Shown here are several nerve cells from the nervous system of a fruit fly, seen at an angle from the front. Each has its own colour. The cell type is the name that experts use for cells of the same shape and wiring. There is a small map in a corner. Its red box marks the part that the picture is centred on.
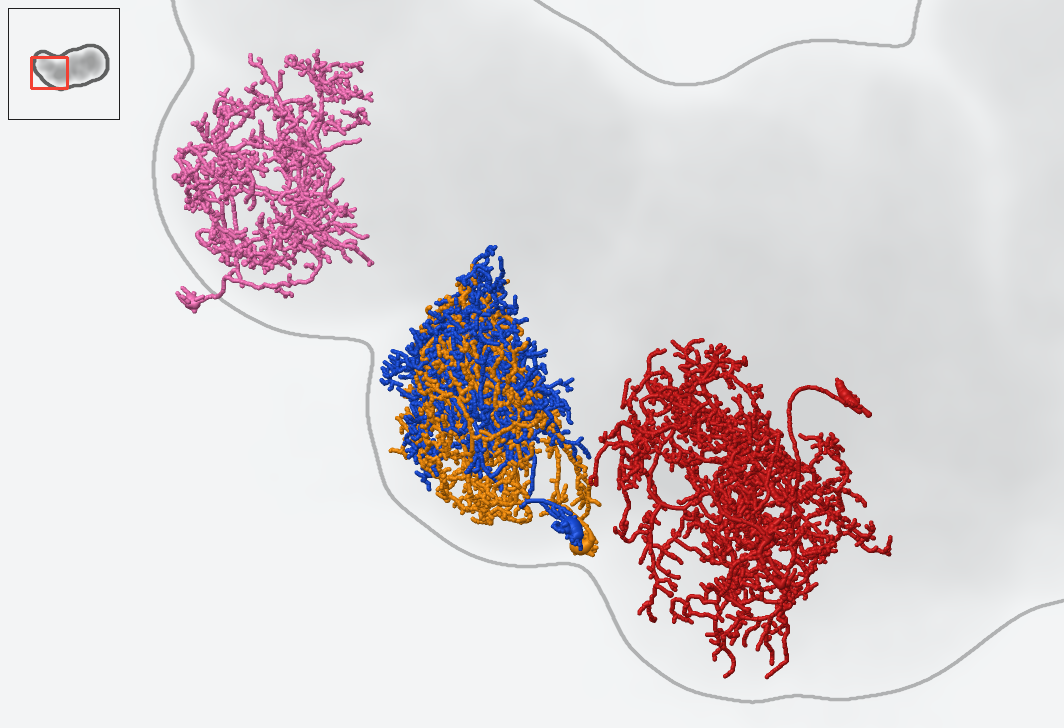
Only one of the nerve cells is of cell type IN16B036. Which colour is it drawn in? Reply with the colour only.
pink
